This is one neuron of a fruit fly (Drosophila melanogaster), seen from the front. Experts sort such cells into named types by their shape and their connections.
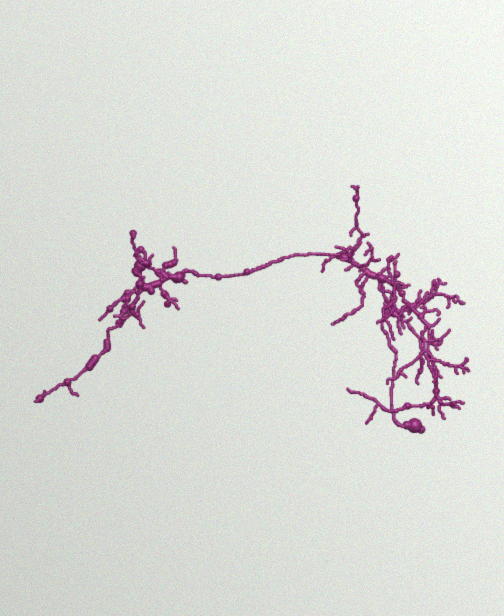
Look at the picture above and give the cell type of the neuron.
PS283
